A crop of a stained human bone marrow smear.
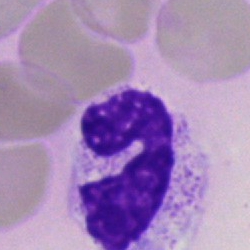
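Band neutrophil here: the nucleus is a thick curved band, bent like a horseshoe round a deep notch that opens to the left. The cytoplasm's pale lilac-pink, not blue, and the outline is a rounded oval with a slightly irregular edge.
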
